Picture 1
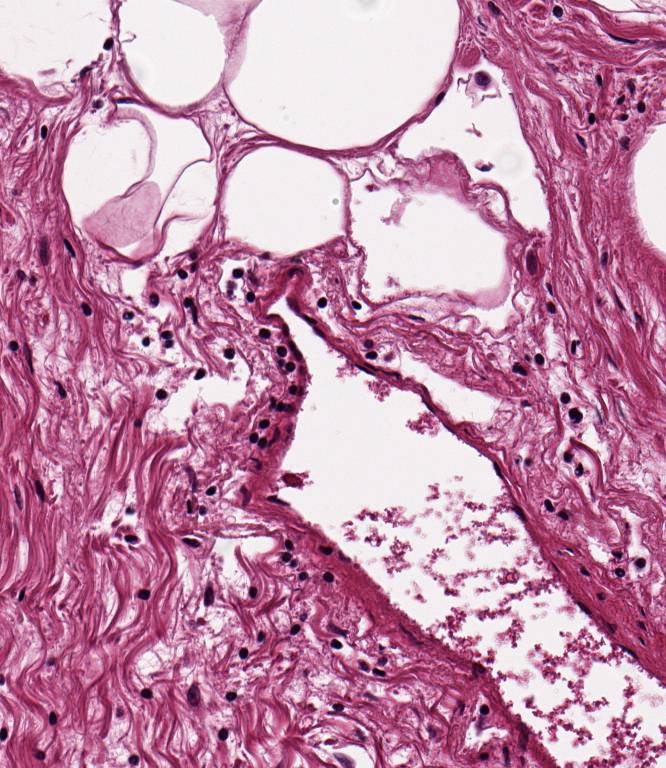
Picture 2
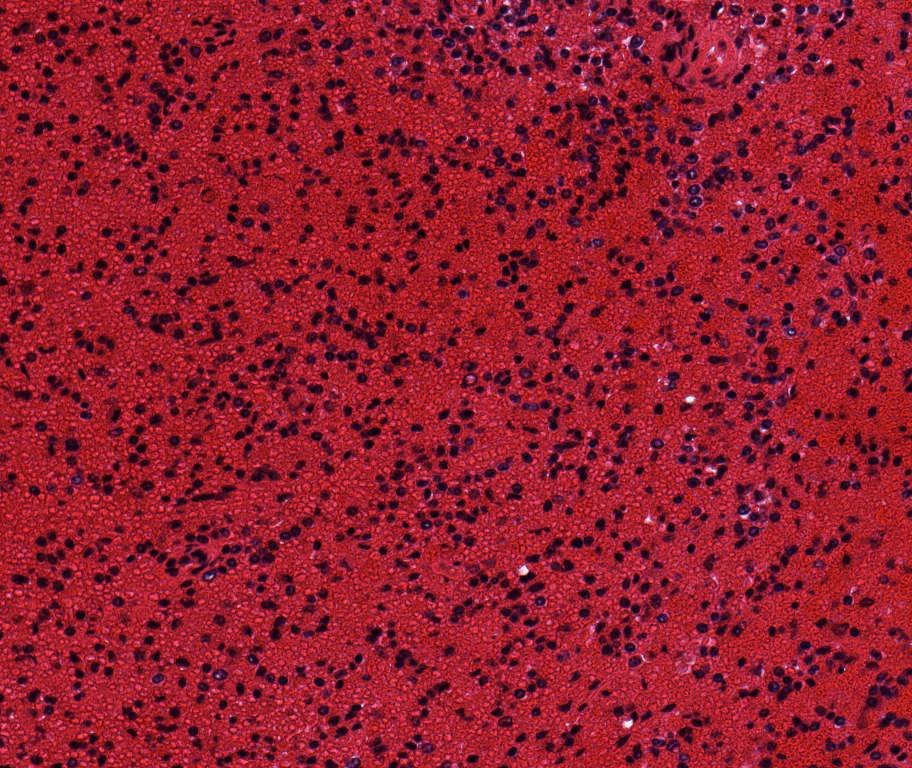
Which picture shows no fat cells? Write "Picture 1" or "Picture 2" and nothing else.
Picture 2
